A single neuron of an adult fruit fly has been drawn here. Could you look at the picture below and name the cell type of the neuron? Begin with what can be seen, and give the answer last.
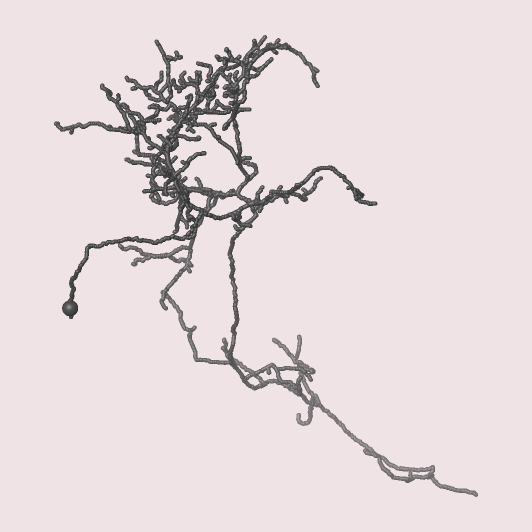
Its cell body lies on the left of the picture. Dozens of branch ends can be seen. Its broad class is central-brain intrinsic neuron. The cell type is CB0356.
